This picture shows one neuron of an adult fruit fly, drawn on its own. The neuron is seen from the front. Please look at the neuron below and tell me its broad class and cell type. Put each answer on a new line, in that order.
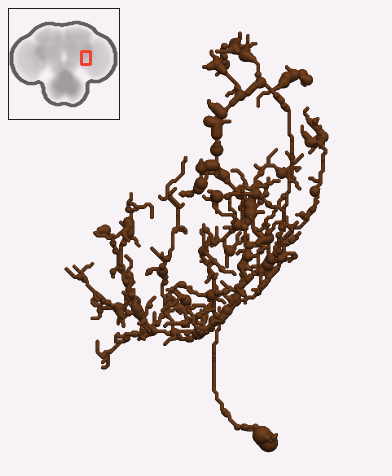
central-brain intrinsic neuron
CB1809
